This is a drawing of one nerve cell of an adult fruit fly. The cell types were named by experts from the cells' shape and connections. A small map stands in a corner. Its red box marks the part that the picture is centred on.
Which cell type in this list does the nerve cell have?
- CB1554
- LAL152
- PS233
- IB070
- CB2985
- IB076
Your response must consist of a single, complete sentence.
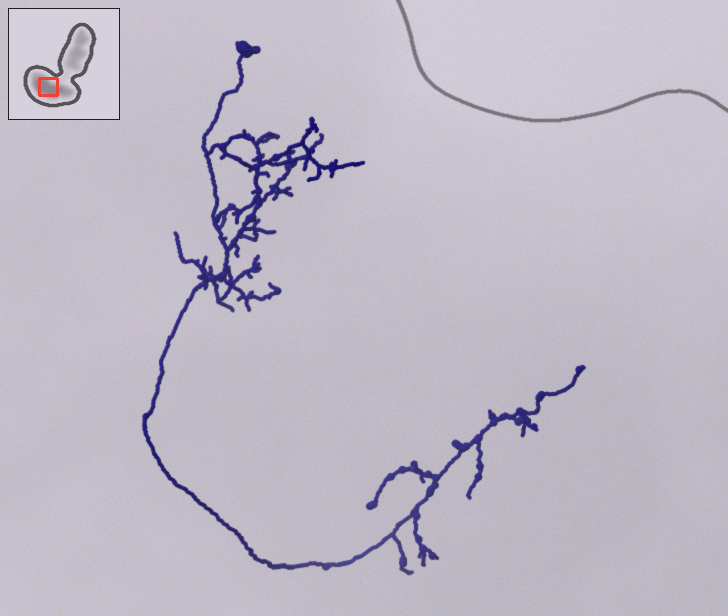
This nerve cell is a cell of type CB2985.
